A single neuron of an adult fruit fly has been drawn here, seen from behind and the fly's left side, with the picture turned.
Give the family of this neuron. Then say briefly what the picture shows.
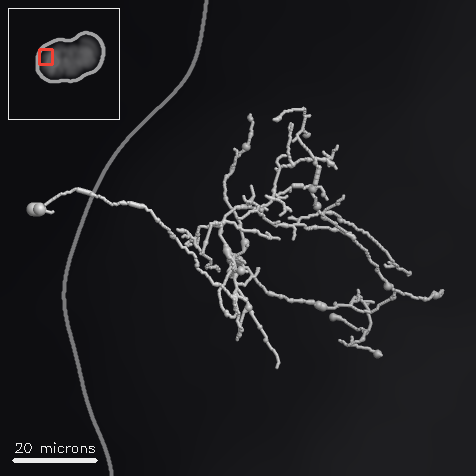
The family is hemilineage 20A.22A. This is a nerve-cord intrinsic neuron. The cell body can be seen on the left of the picture. From left to right in the picture it spans about 100 microns. Dozens of branch ends can be seen.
